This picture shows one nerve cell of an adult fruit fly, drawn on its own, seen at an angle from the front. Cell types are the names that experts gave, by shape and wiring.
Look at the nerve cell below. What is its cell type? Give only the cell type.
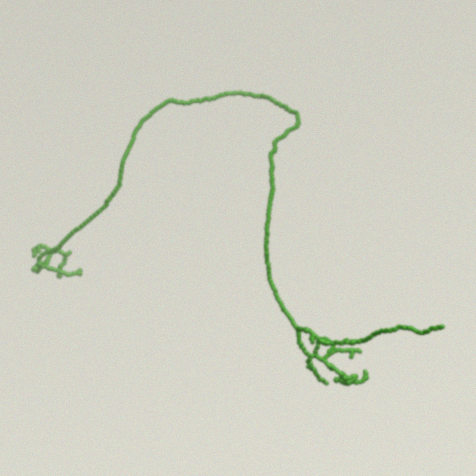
ORN_VA3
